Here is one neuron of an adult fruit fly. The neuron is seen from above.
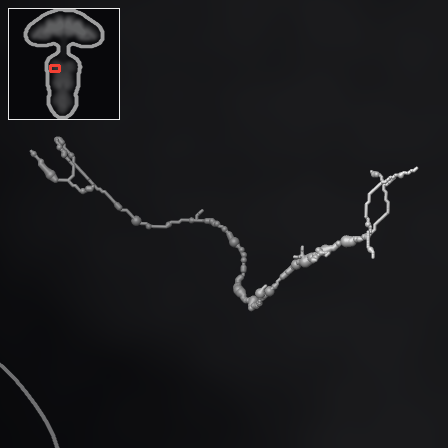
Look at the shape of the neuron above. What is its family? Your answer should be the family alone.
class gustatory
